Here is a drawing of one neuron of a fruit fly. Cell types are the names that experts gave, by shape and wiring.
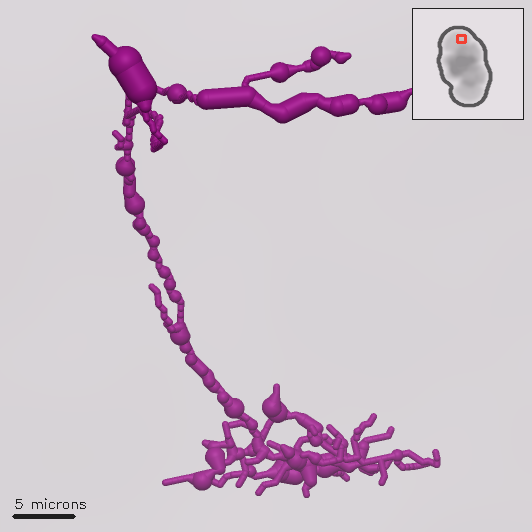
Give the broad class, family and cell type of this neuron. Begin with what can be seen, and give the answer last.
The cell body can be seen at the upper left of the picture. By the scale bar it is about 40 microns tall in this view. It is an optic-lobe intrinsic neuron. The family is T. Its cell type is T5d.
